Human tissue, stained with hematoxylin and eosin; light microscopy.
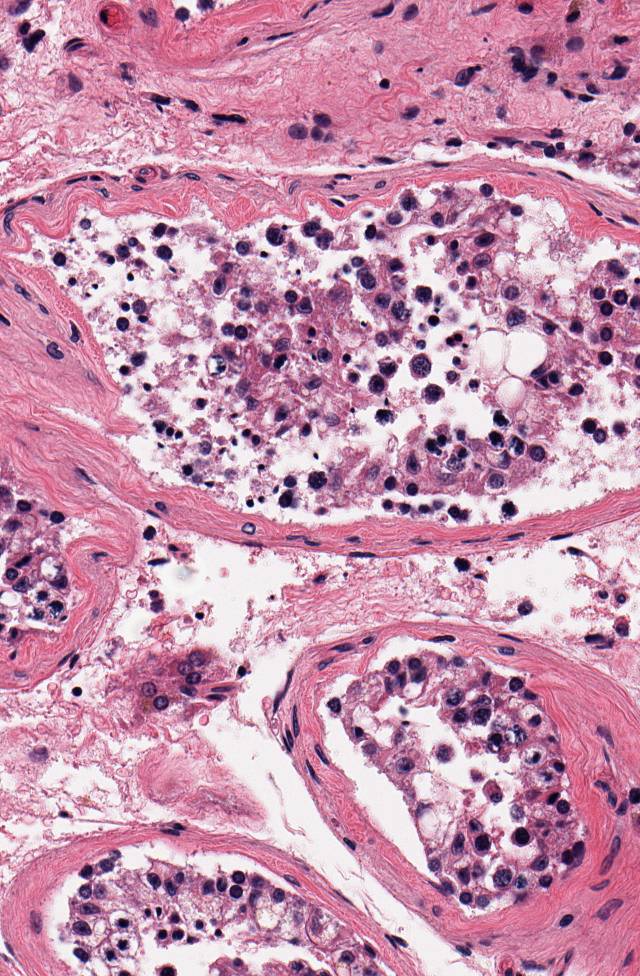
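Testis. Each tubule is bounded by a thick, laminated, pink fibrous wall with flattened spindle-shaped nuclei. Inside, the tubules hold loosely scattered, detached rounded cells instead of an orderly layered lining. Look among these loose cells for many small, dark, round condensed nuclei mixed with larger cells that have round nuclei. On the right side of the large upper tubule sits a small group of clear round vacuoles.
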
